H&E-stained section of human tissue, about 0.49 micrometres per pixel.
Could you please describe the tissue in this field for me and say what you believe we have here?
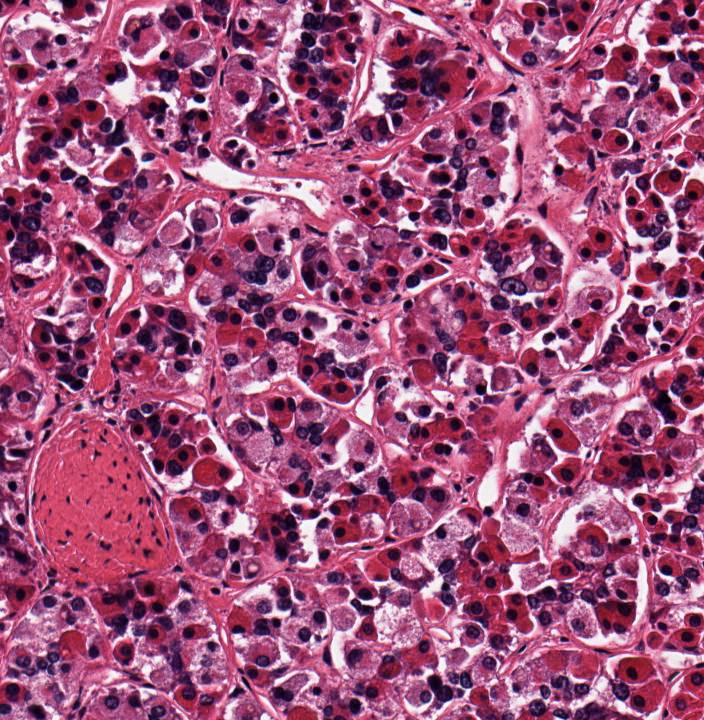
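Small nests and cords of cells, divided by thin pink septa, fill the whole field. Many cells have abundant bright red granular cytoplasm; many others mixed among them are pale, faintly staining. Notice the nuclei: small, round, dark and fairly uniform. This is pituitary.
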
